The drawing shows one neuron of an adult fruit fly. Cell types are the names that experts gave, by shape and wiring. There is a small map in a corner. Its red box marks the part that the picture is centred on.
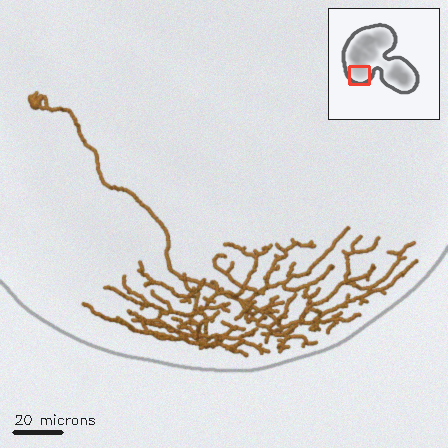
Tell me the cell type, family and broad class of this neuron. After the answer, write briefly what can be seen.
The cell type is Dm14. The family is Dm. Its broad class is optic-lobe intrinsic neuron. The cell body is at the upper left of the picture. From left to right in the picture it spans about 160 microns. Dozens of branch ends can be seen.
